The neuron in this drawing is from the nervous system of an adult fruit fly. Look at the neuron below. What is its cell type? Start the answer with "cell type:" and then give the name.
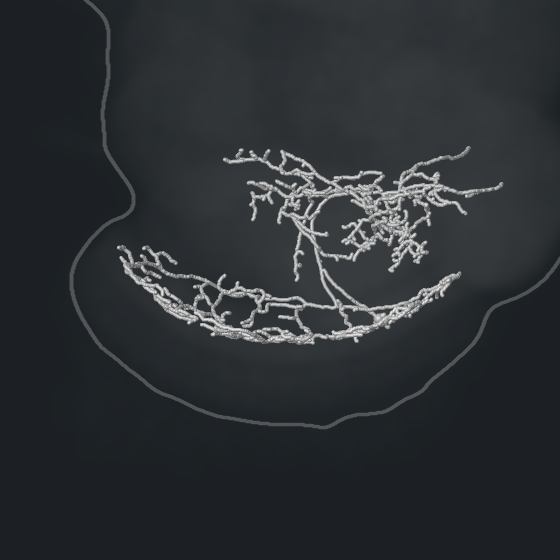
cell type: MeVC21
